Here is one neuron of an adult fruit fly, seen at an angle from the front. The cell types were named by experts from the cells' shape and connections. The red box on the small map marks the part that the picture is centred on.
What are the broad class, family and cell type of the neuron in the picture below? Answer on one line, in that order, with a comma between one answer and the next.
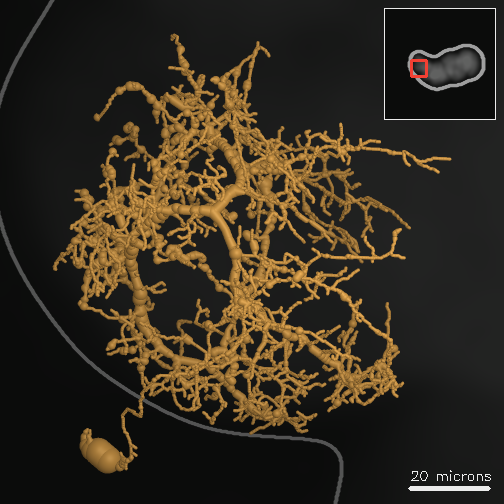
nerve-cord intrinsic neuron, hemilineage 08A, IN08A007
